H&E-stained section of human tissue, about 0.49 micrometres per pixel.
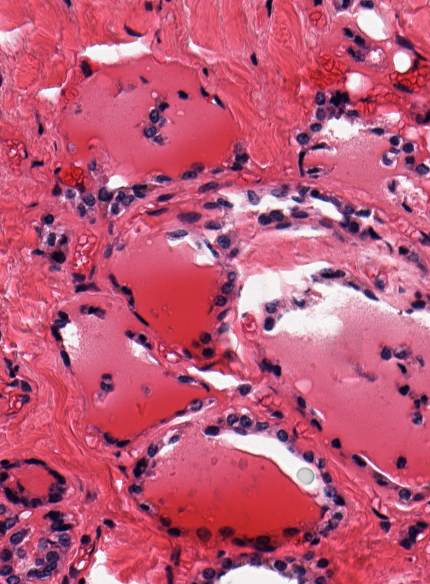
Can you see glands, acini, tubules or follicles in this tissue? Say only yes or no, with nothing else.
Yes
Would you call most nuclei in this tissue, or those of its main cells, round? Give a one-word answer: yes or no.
Yes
